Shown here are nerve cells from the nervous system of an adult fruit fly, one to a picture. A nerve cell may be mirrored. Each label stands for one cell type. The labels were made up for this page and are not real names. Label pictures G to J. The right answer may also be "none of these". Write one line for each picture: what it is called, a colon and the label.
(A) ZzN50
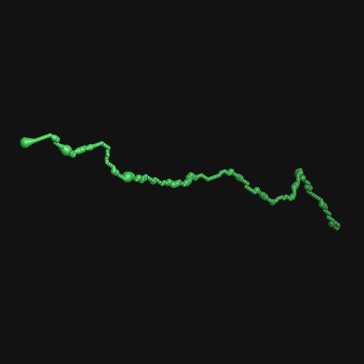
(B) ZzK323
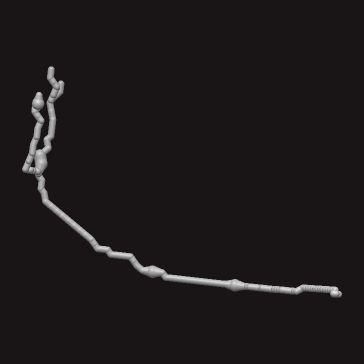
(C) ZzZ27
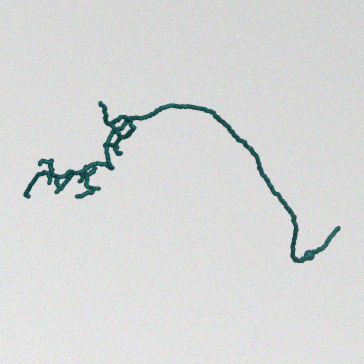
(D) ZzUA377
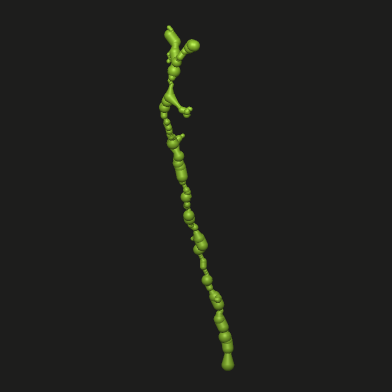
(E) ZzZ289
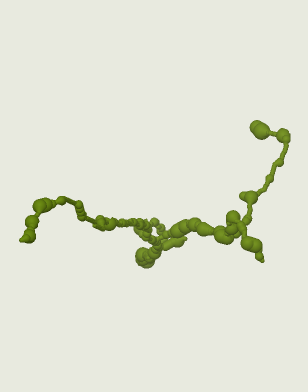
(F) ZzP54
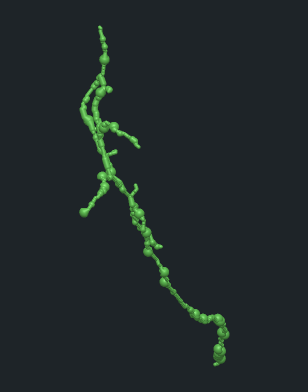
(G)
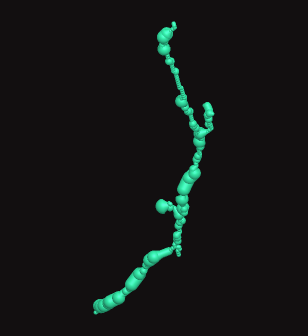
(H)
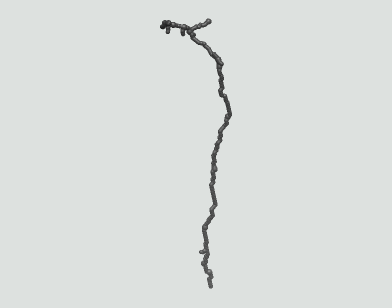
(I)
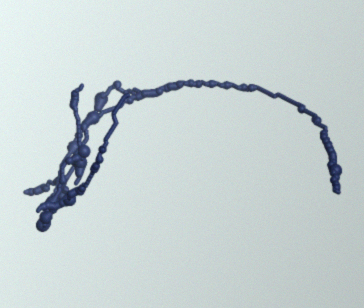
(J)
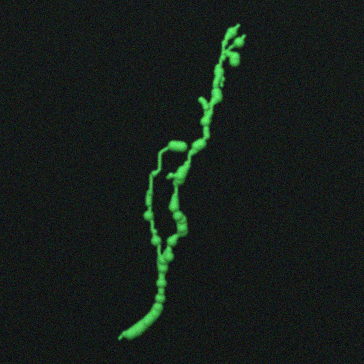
G: ZzN50
H: ZzP54
I: ZzK323
J: none of these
